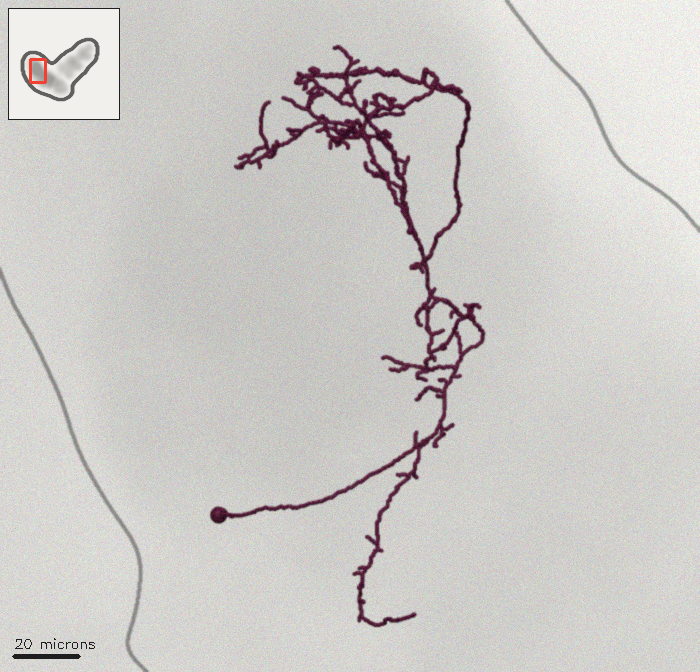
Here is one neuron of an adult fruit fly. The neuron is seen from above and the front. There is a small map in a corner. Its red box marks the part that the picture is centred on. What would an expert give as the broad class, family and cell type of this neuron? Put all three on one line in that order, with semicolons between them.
central-brain intrinsic neuron; hemilineage WEDa2; WEDPN2A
